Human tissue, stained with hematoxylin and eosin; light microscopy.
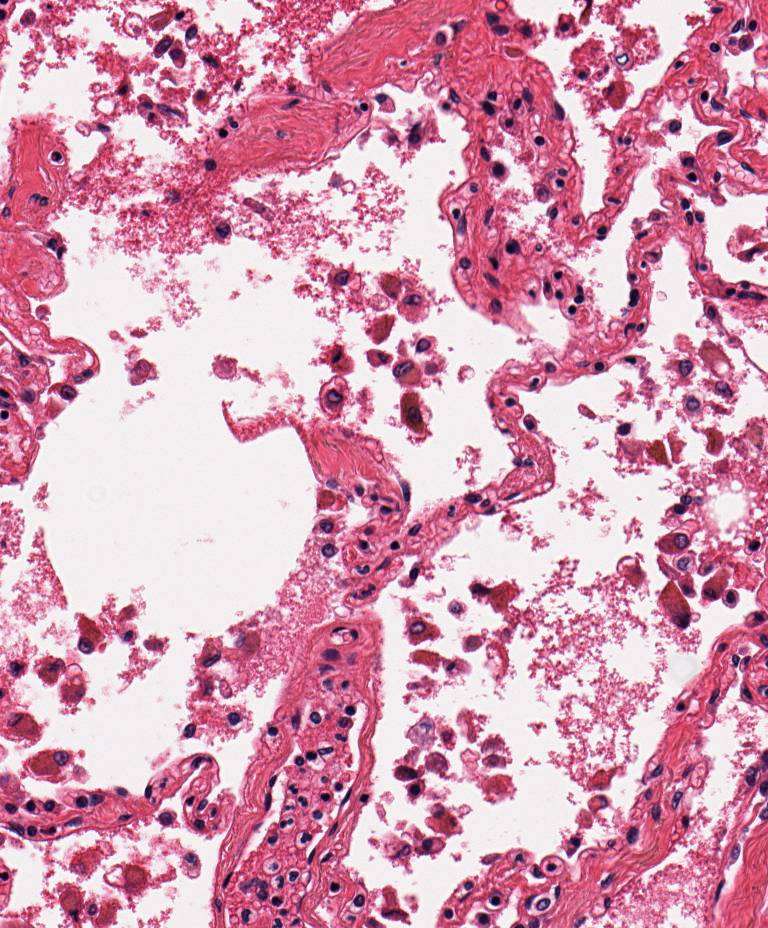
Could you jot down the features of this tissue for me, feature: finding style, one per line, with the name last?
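Walls: thin, branching, outlining large open spaces across the whole field
Spaces: scattered loose clusters of large rounded free macrophages
Macrophage cytoplasm: abundant, dense, pink-to-brown
Macrophage nucleus: single, round, dark, often to one side
Wider walls: wavy pink collagen fibres at top centre and lower centre
Tissue: lung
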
